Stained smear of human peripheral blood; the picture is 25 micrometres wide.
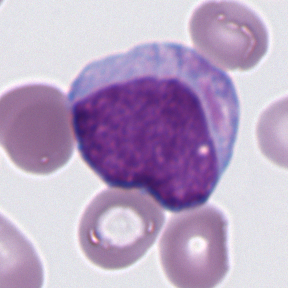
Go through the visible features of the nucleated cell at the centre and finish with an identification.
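The first thing I notice is that the nucleus sits off-centre, toward the lower left of the cell. Along its lower edge there is a shallow notch. I can't make out any distinct granules in the cytoplasm. The surface also has no hair-like projections. So I would call this an atypical promyelocyte.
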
